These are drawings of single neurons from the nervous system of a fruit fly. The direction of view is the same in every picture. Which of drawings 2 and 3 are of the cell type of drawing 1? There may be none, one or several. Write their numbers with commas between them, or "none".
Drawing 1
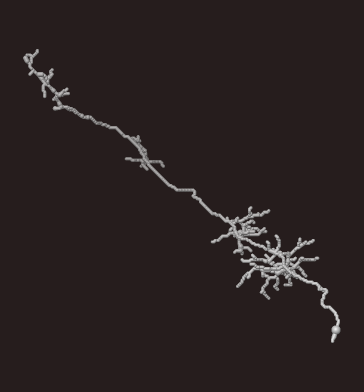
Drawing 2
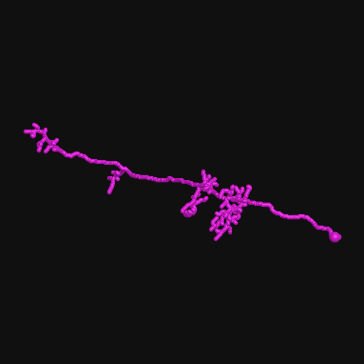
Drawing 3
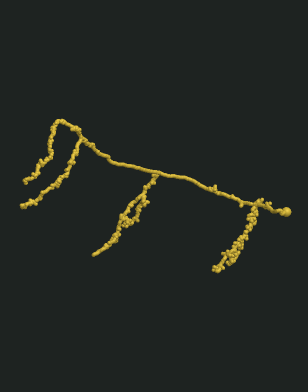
2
